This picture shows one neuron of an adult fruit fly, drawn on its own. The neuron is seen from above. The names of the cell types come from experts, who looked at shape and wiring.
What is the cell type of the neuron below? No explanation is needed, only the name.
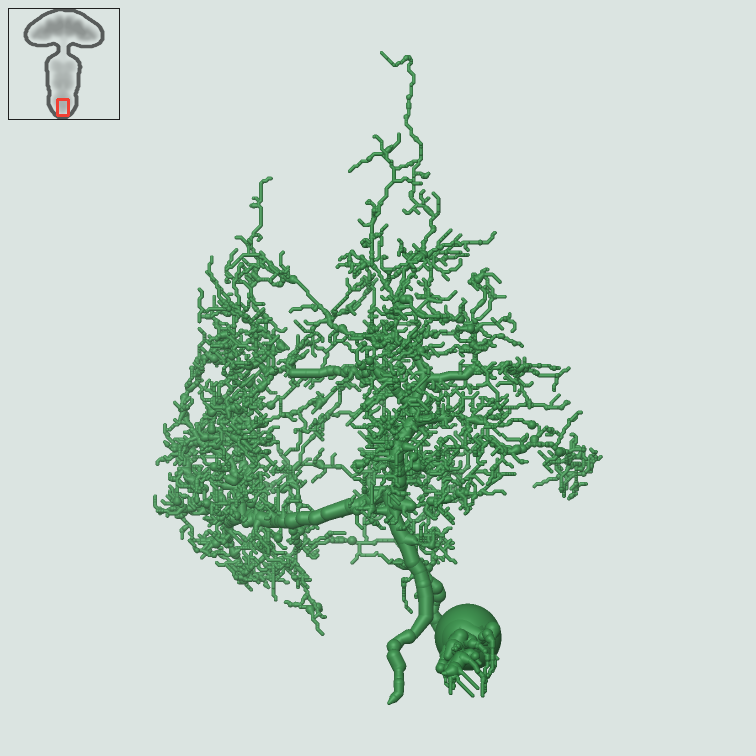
MNad68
